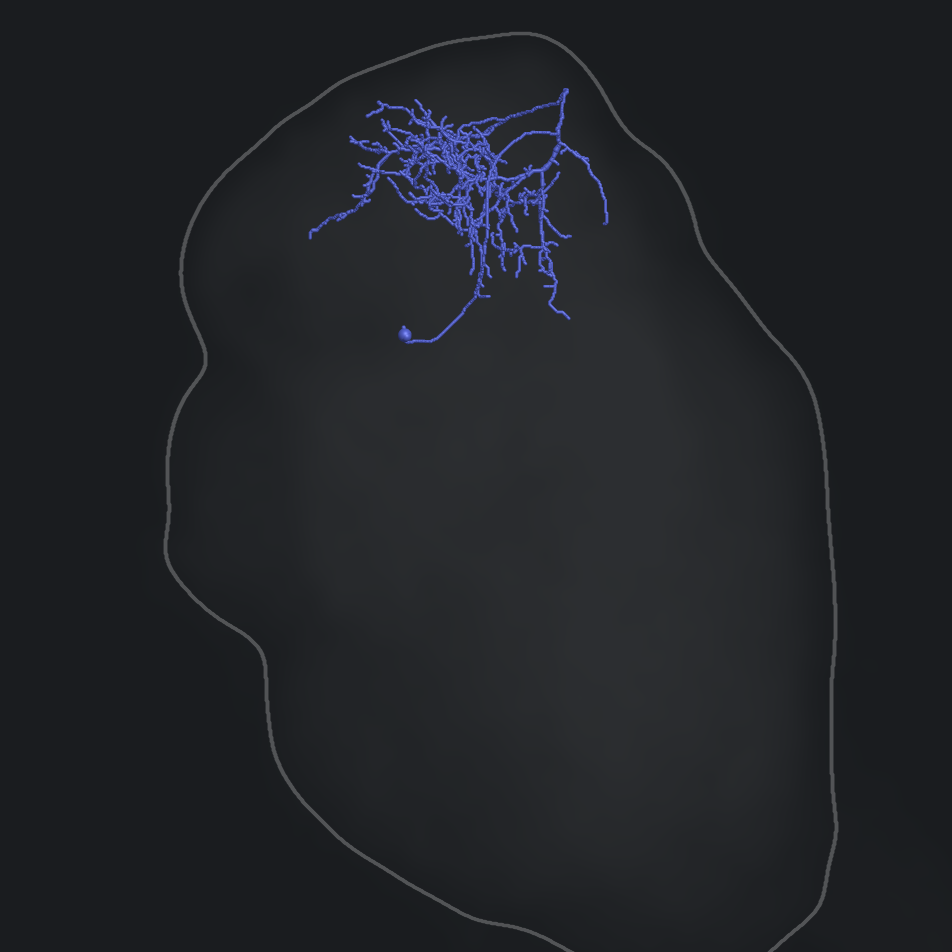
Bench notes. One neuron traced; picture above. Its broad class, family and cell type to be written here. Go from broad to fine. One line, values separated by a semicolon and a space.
central-brain intrinsic neuron; hemilineage SLPal5; SLP073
